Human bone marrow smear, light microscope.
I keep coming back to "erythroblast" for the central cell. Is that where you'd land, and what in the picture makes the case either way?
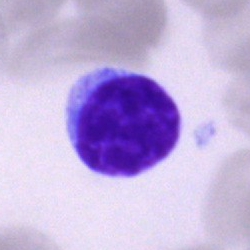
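The pale blue colour of the cytoplasm, and the way it forms only a thin rim, widest on the left side, settle the question.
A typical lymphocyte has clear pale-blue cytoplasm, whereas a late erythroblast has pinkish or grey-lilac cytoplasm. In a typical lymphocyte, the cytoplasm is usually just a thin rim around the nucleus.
The name erythroblast therefore does not fit; the cell is a lymphocyte. Its chromatin is dense, dark purple and coarsely clumped, and no nucleoli can be seen in the nucleus. The outline is round with a smooth edge, and the cytoplasm contains no granules.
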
